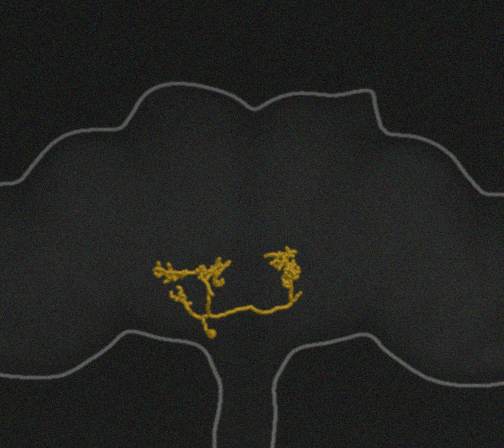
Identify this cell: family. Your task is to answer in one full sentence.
The neuron has the family hemilineage DM6_posterior.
